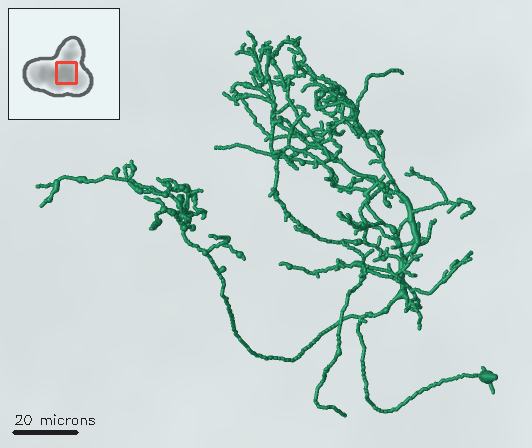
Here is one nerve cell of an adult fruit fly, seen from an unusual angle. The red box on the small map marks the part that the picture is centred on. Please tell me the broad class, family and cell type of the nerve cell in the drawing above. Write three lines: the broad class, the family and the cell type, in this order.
central-brain intrinsic neuron
hemilineage SLPa&l1_anterior
CL077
